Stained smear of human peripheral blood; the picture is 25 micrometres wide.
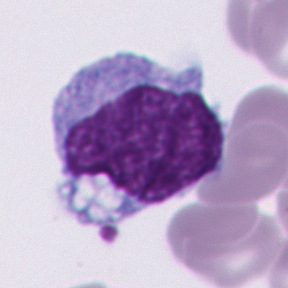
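Monocyte at the centre of a stained peripheral blood smear. Its cytoplasm is pale grey-blue and lies mostly above and to the left of the nucleus, which measures about 14 by 10 micrometres. Down at the lower left there's a cluster of clear vacuoles, and below them, at the lower edge, sits a small dark purple round body.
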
